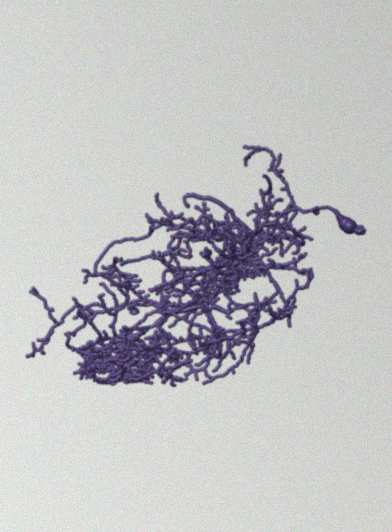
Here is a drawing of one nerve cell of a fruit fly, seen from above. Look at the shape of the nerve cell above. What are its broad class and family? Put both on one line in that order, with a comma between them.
central-brain intrinsic neuron, hemilineage VLPl2_medial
